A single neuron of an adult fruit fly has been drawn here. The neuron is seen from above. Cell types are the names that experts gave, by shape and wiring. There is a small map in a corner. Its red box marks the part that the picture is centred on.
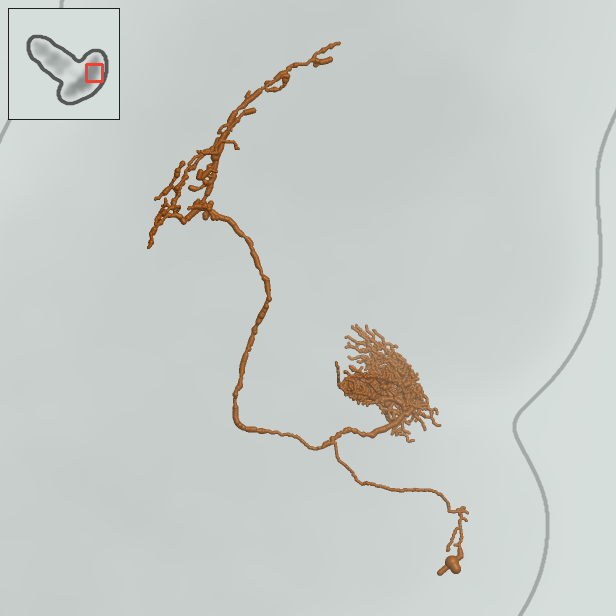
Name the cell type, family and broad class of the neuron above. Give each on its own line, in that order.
MBON07
MBON
central-brain intrinsic neuron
